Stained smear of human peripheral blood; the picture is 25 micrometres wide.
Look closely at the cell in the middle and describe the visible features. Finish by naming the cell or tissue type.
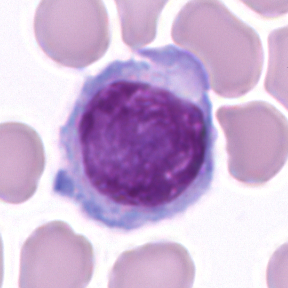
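The outline of the central cell is irregular, with small bumps along its edge. A small blunt bleb of cytoplasm projects from the lower left edge. The nucleus shows no notch, fold or lobes. The cytoplasm is a deeper blue at its outer edge than next to the nucleus. The cell is a plasma cell.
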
